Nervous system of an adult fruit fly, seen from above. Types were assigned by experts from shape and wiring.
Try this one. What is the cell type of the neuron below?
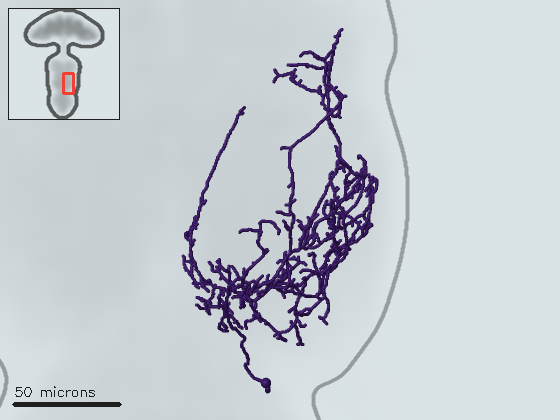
IN03A044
